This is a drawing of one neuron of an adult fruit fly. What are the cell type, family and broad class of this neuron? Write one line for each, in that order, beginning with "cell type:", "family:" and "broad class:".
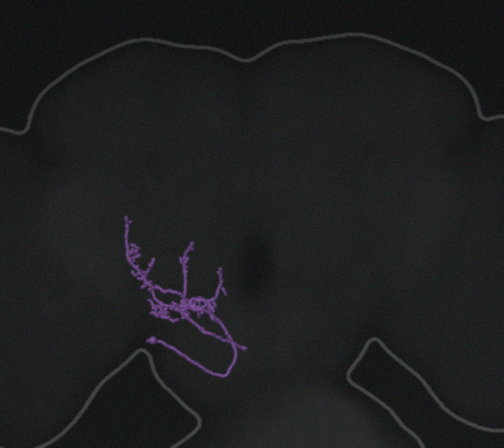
cell type: CB2084
family: hemilineage LB3
broad class: central-brain intrinsic neuron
